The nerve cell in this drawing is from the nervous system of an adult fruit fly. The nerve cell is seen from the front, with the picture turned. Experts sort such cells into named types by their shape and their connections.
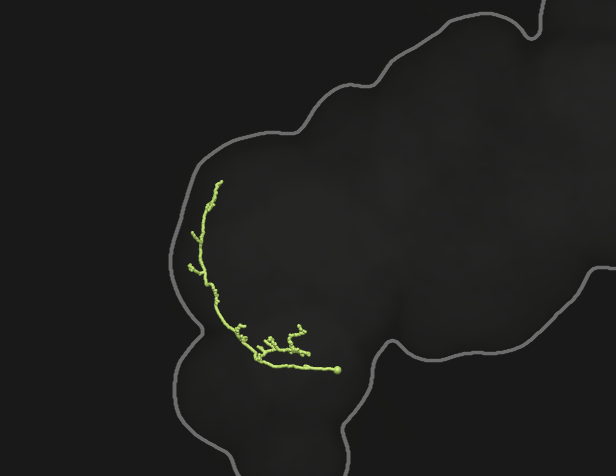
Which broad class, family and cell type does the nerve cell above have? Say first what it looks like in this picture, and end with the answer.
The cell body can be seen at the bottom of the picture. In this view it is taller than it is wide. Its broad class is optic-lobe intrinsic neuron. The family is Cm. It is of cell type Cm10.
